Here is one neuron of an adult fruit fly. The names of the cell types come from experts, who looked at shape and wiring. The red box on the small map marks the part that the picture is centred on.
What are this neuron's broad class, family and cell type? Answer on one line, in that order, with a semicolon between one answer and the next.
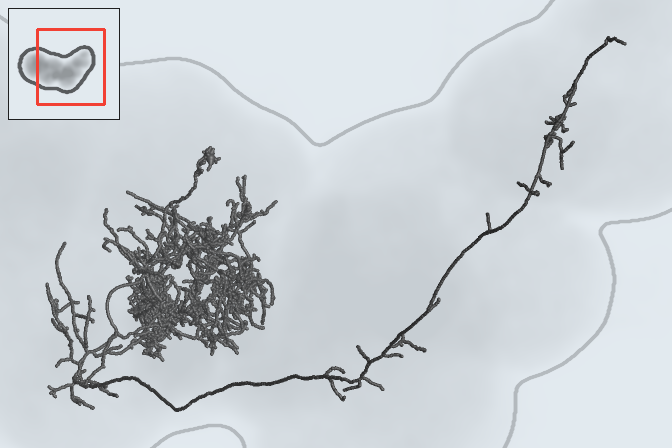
descending neuron; hemilineage SMPpv2_ventral; DNpe052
